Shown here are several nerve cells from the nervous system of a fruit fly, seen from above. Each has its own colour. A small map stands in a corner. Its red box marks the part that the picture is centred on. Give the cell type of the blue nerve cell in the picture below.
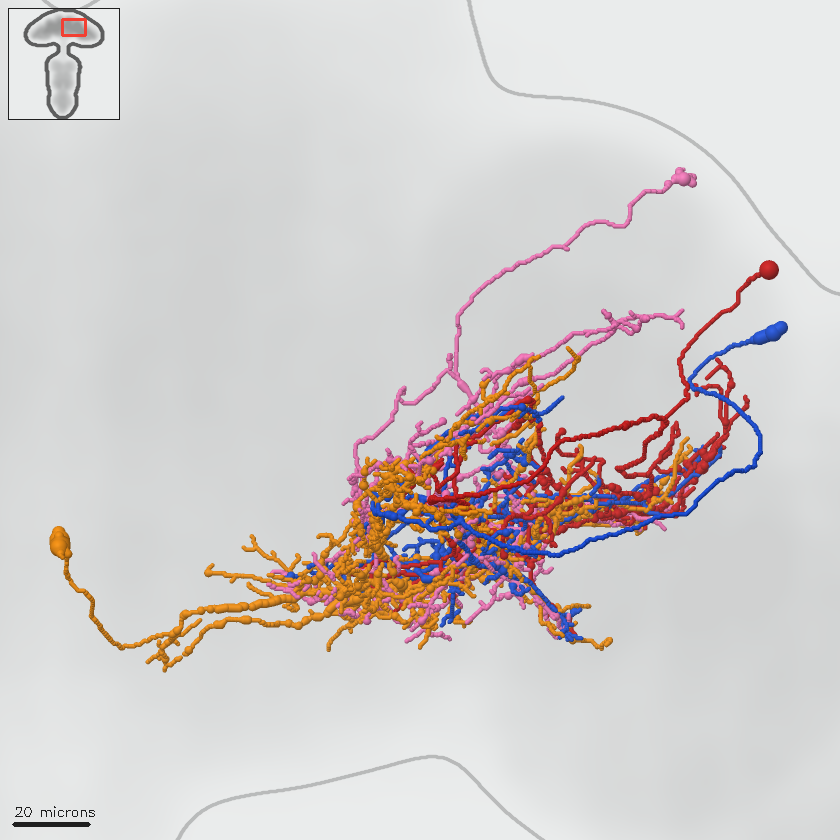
CL015_b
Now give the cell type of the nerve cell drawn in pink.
CL096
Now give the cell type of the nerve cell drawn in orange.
CL246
